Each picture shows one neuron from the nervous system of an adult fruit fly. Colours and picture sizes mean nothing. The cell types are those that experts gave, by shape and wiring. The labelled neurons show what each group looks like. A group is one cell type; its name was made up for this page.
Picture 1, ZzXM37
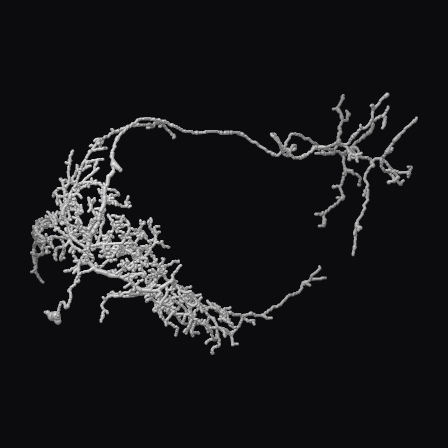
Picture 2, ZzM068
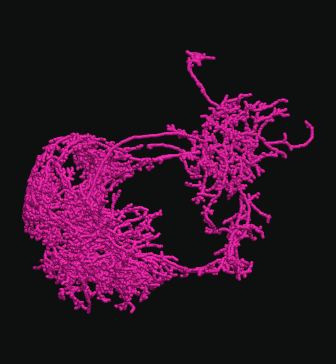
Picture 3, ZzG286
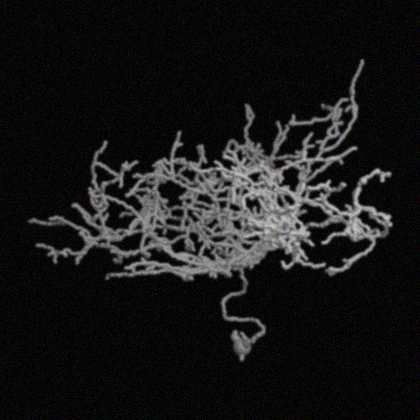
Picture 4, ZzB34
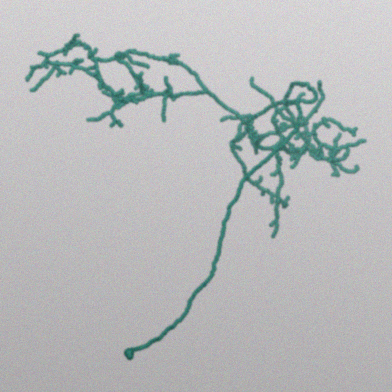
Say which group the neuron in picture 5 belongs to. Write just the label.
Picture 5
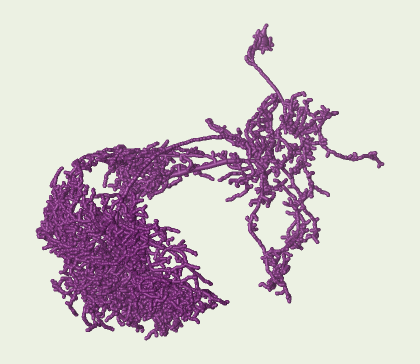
ZzM068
